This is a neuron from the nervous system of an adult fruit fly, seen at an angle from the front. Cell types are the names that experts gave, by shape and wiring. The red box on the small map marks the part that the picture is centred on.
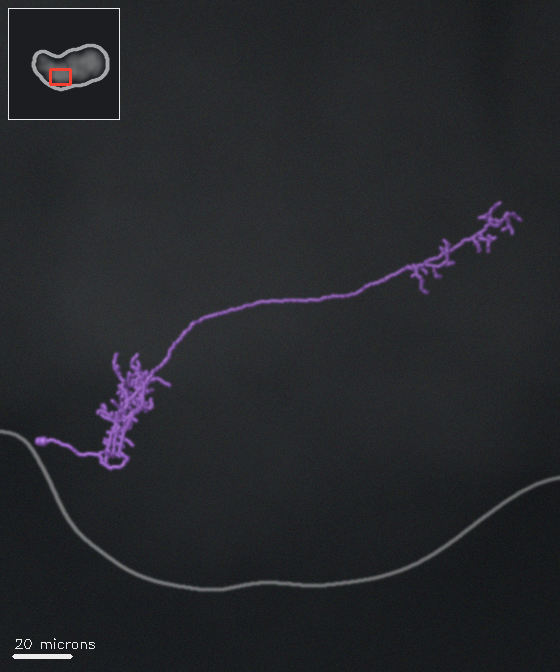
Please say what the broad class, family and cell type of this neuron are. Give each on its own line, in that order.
optic-lobe intrinsic neuron
Tm
Tm37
